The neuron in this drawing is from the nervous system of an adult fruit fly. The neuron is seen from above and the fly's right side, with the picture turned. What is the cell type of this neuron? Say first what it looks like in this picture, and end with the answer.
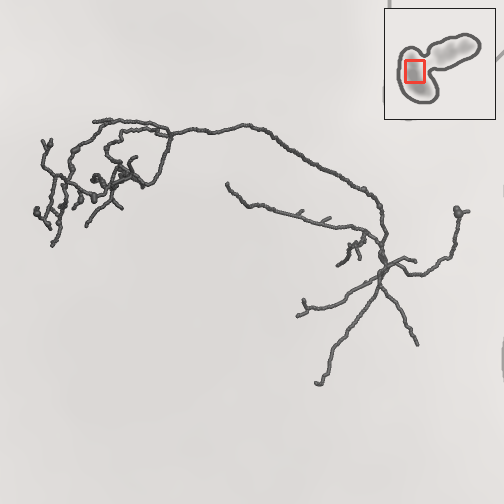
It is in the brain and does not reach the nerve cord. Its cell body lies on the right of the picture. This is a central-brain intrinsic neuron. Its cell type is GNG335.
